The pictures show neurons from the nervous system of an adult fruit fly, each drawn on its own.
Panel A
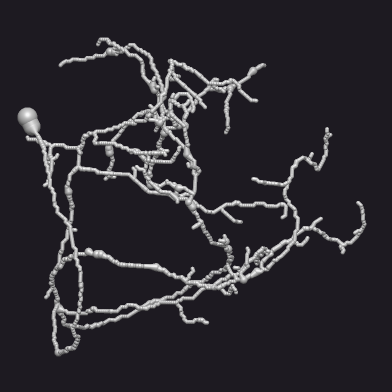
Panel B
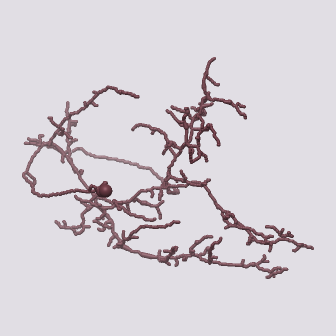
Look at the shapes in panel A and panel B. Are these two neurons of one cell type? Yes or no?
no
